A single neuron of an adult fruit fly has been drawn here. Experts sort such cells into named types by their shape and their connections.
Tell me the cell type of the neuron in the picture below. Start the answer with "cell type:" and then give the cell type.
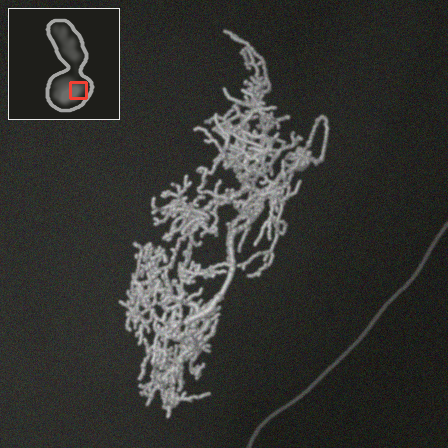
cell type: GNG551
